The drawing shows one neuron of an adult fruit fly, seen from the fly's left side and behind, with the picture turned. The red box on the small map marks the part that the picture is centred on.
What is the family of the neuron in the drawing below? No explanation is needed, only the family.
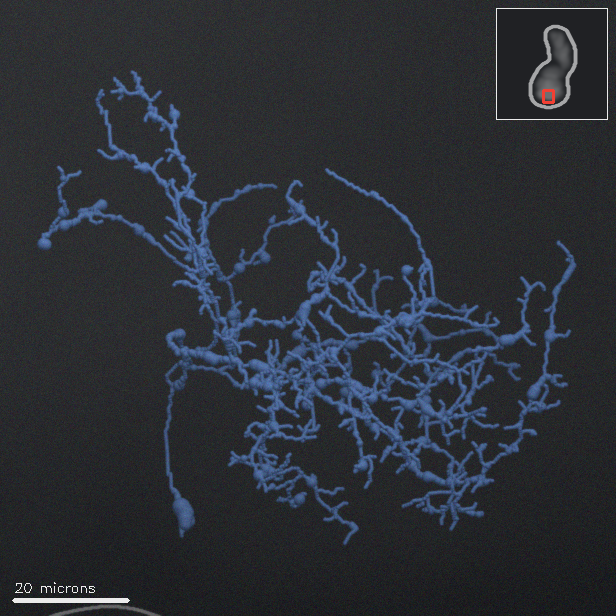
hemilineage VLPl&d1_dorsal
